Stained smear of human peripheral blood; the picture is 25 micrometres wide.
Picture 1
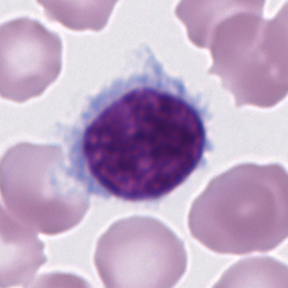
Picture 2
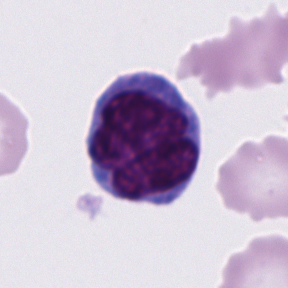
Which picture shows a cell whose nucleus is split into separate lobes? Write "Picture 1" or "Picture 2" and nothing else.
Picture 2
